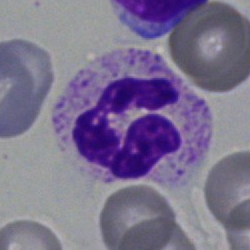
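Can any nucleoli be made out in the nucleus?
No, none can be seen.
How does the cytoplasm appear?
Plentiful and pale pinkish-lilac, with fine purple granules scattered throughout and no vacuoles.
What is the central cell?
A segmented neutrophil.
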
